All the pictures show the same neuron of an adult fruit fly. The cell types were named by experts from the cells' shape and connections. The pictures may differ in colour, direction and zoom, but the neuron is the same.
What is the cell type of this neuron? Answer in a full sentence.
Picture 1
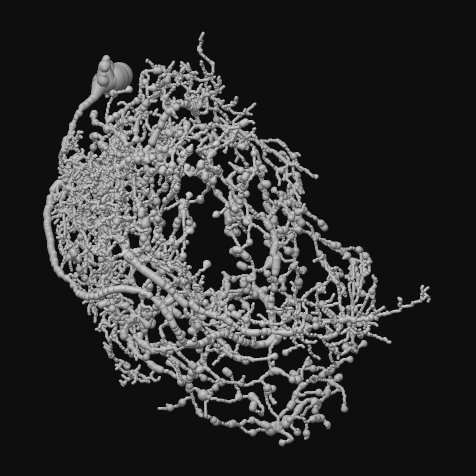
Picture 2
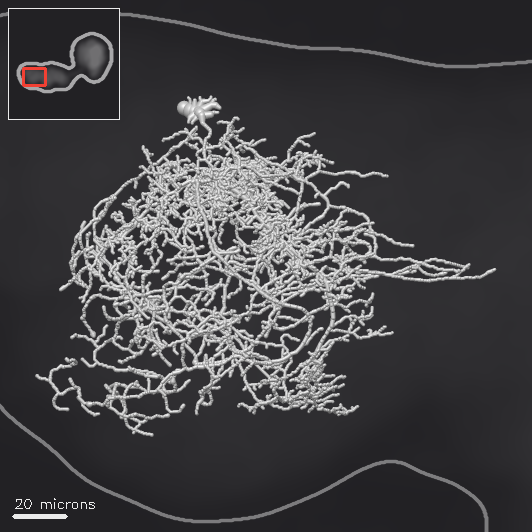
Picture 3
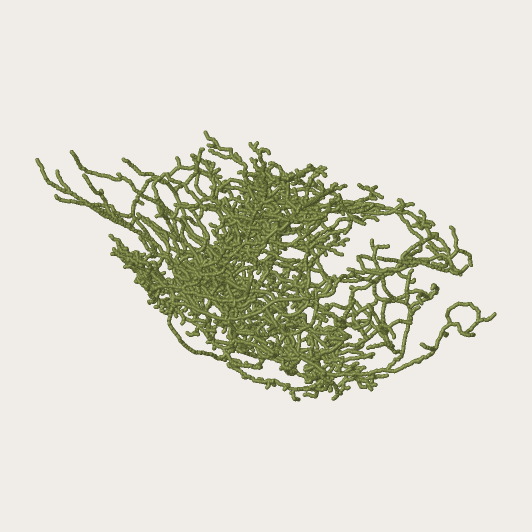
The cell type is IN09A001.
